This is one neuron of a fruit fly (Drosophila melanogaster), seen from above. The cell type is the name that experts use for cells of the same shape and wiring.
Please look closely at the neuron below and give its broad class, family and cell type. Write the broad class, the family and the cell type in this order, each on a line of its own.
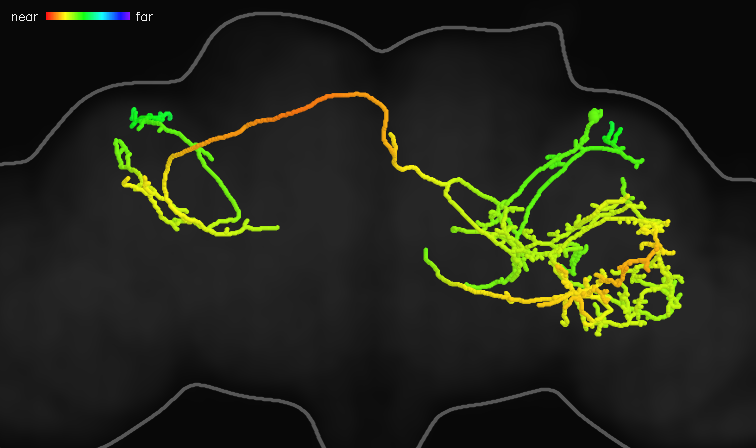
central-brain intrinsic neuron
LHAV
LHAV8a1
